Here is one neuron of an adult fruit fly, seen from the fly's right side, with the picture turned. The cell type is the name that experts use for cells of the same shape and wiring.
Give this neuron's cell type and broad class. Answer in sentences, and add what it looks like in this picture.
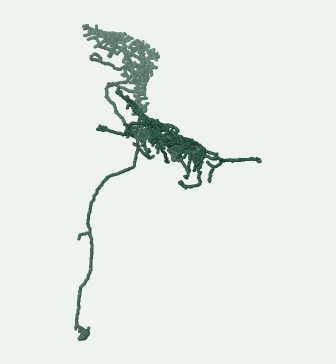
It is of cell type LAL172. It is a central-brain intrinsic neuron. The cell body is at the lower left of the picture. As drawn here it is taller than it is wide.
